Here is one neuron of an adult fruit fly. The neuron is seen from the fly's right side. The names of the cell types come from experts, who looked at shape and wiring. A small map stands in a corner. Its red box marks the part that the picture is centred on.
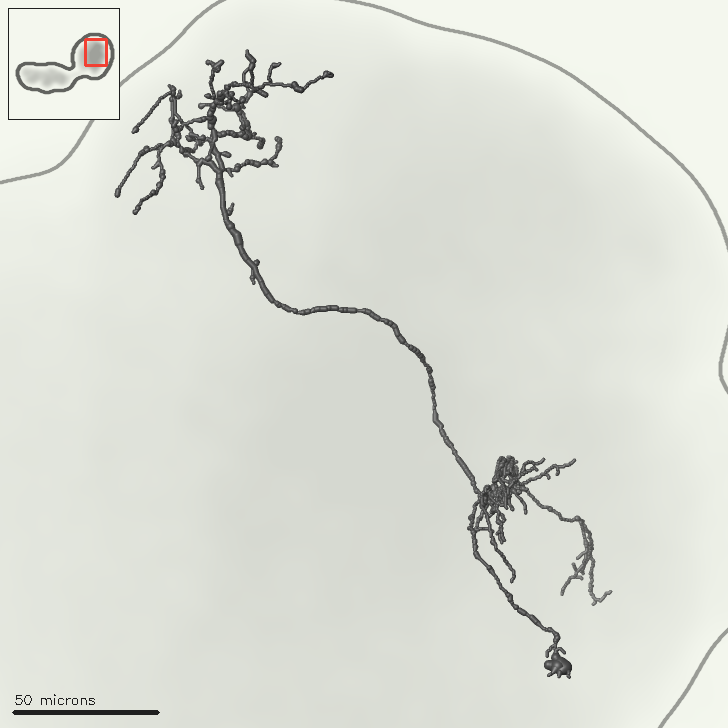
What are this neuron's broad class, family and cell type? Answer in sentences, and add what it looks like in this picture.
This is a central-brain intrinsic neuron. The family is hemilineage ALv1. Its cell type is VP4+_vPN. From top to bottom in the picture it spans about 200 microns. The picture shows dozens of branch ends.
